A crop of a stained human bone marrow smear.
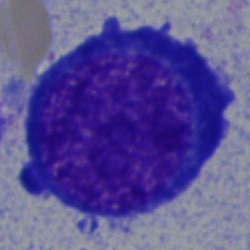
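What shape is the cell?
Roughly round, I'd say, with a slightly bumpy edge.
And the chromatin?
Finely stippled purple, with pale specks scattered through it.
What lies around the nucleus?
Just a narrow rim of deep blue cytoplasm, and small blunt blue blebs stick out from the surface at the top and lower left.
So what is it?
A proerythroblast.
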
